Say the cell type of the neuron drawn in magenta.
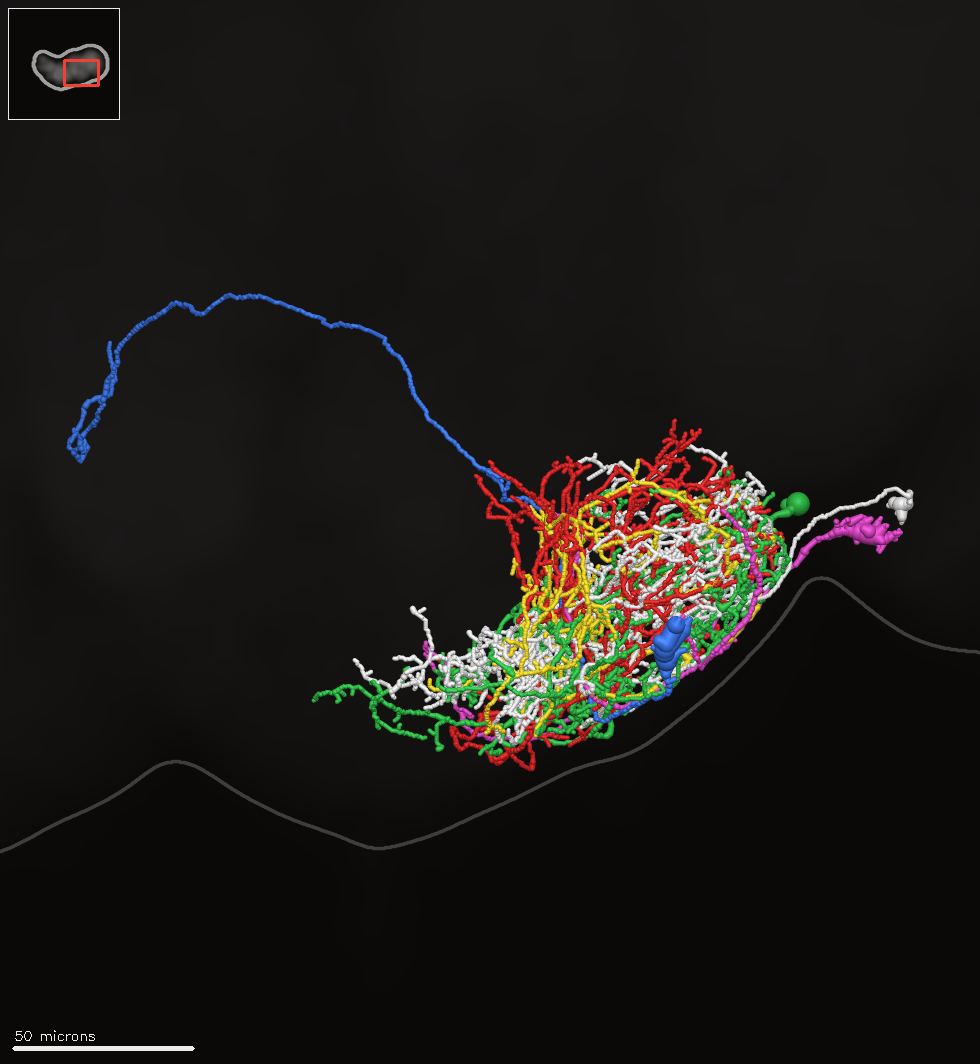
DNg28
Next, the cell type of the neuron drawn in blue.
Hugin-RG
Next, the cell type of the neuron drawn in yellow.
MN13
